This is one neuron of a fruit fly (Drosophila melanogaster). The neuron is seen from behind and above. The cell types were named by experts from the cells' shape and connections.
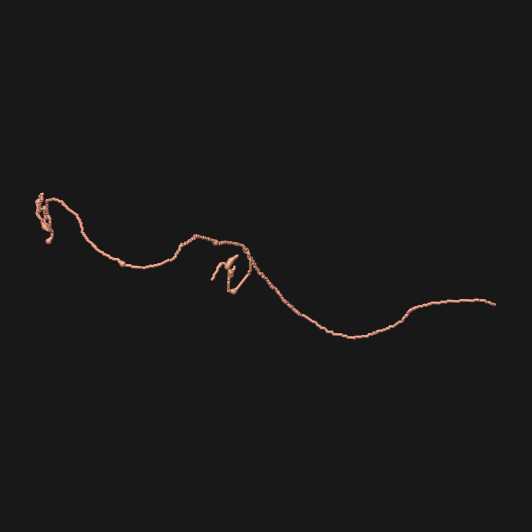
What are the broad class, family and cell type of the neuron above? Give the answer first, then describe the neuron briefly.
This is a sensory neuron entering the brain. The name of its family is class olfactory. The cell type is ORN_DM5. The drawing shows no cell body. There are a dozen or fewer branch ends.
